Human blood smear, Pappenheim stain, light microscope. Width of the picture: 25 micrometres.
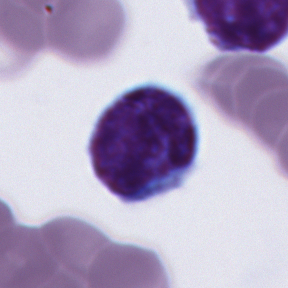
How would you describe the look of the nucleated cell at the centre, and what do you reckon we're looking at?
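Outline smooth and rounded. Cytoplasm only a thin rim around the nucleus, most visible along the lower edge. No visible granules. Name: typical lymphocyte.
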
